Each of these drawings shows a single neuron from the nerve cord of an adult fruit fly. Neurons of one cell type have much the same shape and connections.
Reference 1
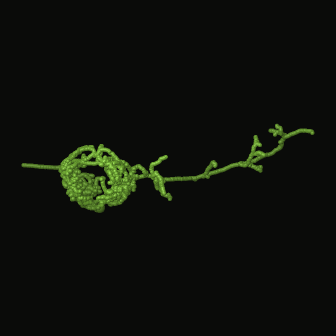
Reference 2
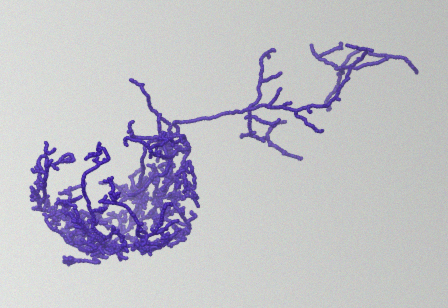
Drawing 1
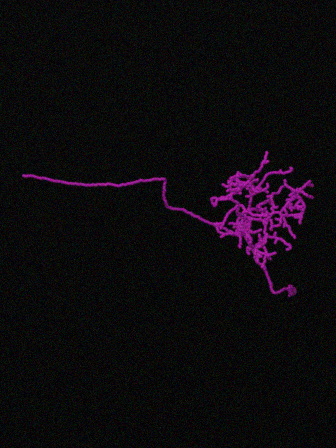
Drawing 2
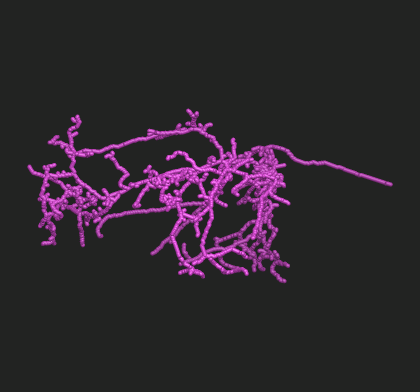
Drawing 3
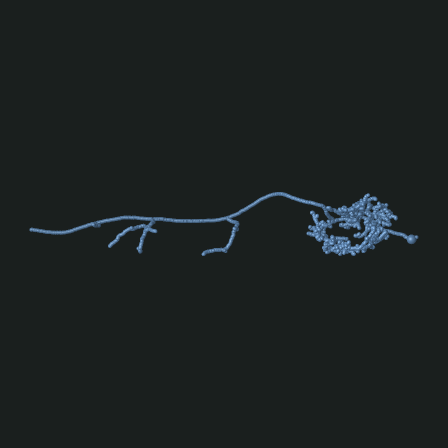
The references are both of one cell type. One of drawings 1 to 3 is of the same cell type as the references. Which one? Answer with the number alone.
2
